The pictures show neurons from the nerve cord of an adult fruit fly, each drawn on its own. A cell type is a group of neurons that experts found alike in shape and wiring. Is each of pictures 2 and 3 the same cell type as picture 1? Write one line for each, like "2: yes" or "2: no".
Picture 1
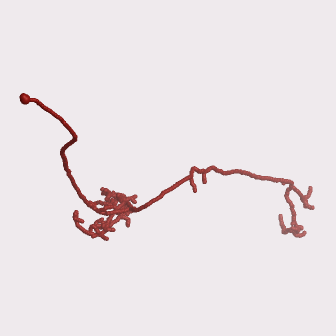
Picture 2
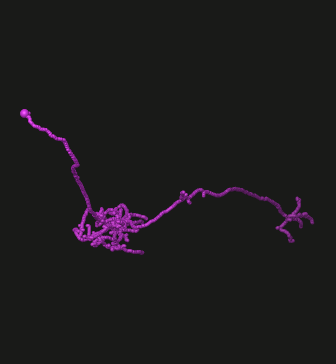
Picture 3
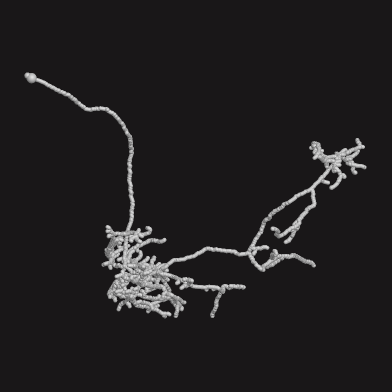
2: yes
3: no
